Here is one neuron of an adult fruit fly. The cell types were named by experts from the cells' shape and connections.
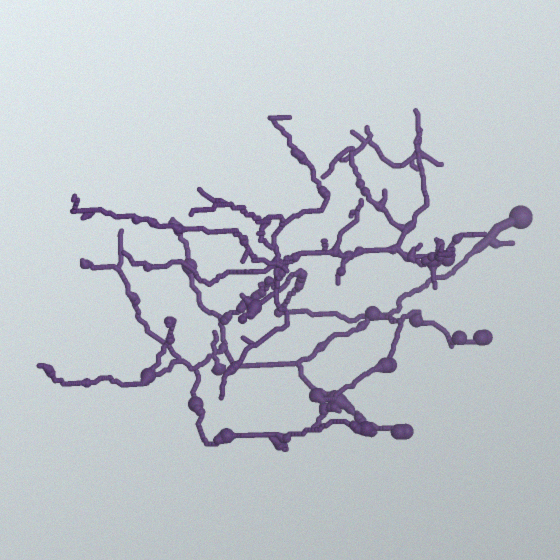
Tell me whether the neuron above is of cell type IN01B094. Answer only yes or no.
yes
